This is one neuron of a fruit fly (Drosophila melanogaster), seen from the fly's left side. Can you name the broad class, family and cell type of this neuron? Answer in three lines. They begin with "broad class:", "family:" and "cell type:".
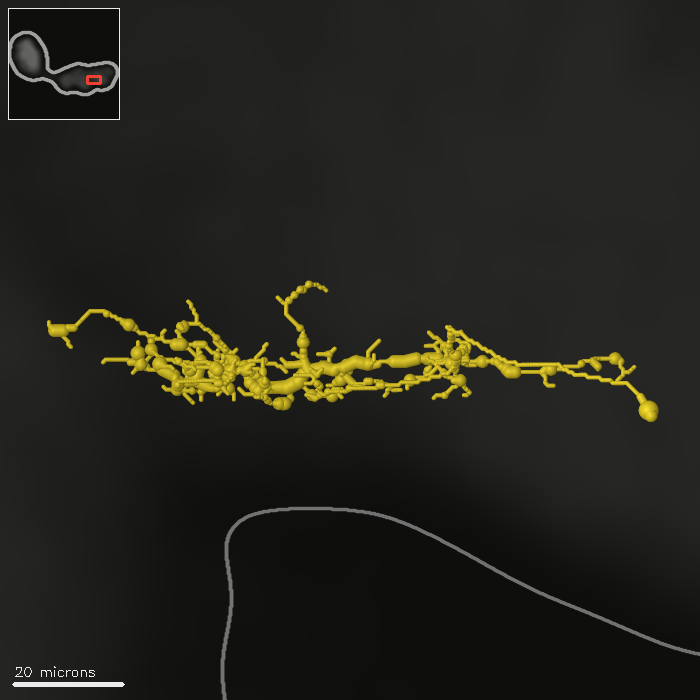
broad class: nerve-cord intrinsic neuron
family: hemilineage 09A
cell type: IN09A039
